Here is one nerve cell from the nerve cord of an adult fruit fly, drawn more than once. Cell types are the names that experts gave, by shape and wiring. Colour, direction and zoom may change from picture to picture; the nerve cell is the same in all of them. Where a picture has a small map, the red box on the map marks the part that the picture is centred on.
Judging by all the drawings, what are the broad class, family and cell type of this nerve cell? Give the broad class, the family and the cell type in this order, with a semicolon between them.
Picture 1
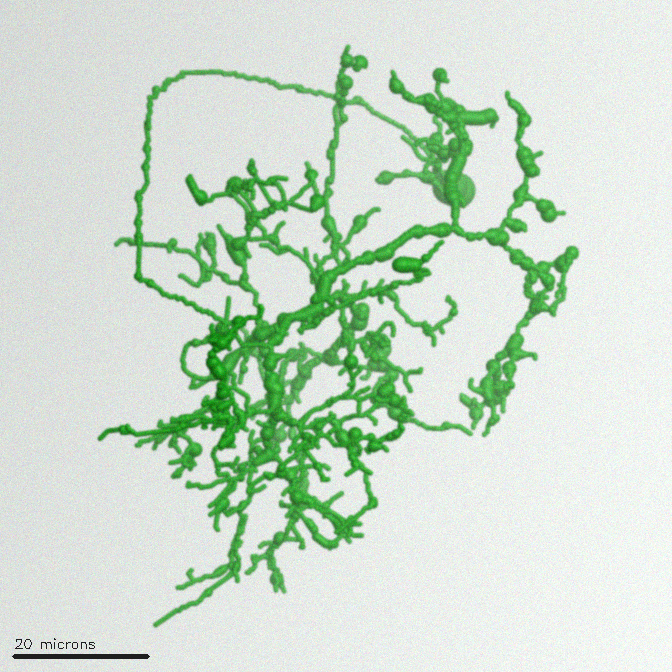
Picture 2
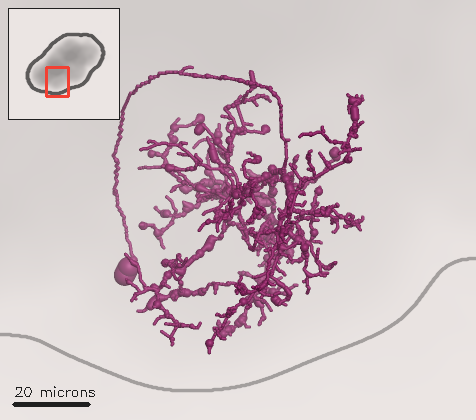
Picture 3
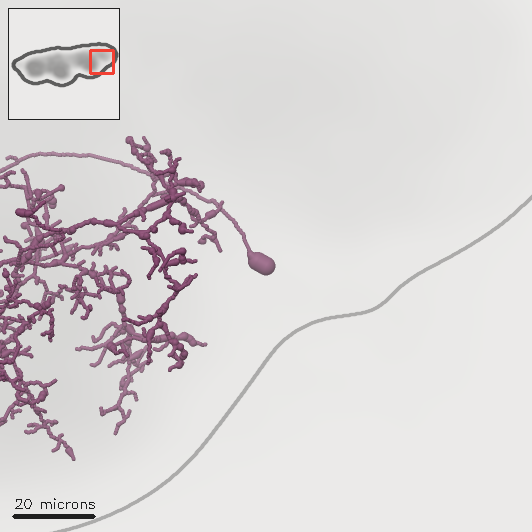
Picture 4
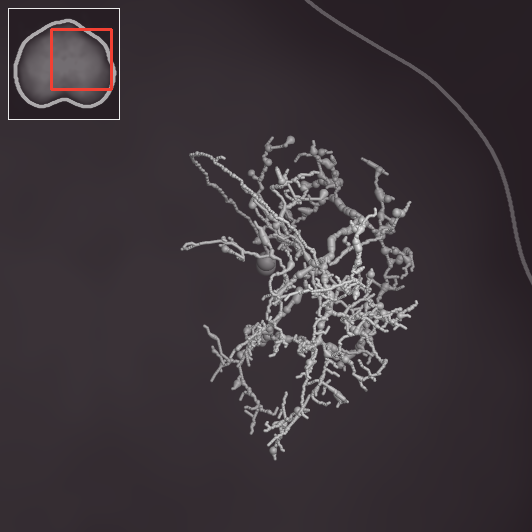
nerve-cord intrinsic neuron; hemilineage 21A; IN21A037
